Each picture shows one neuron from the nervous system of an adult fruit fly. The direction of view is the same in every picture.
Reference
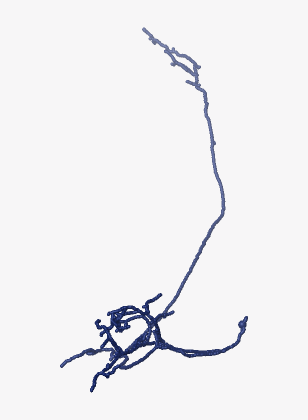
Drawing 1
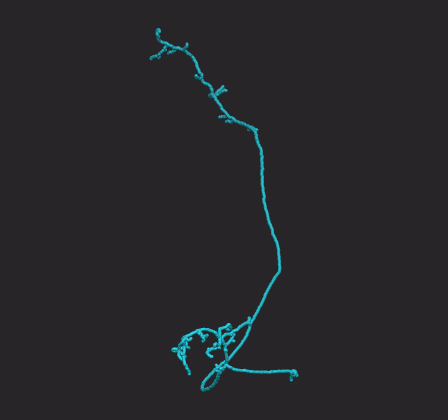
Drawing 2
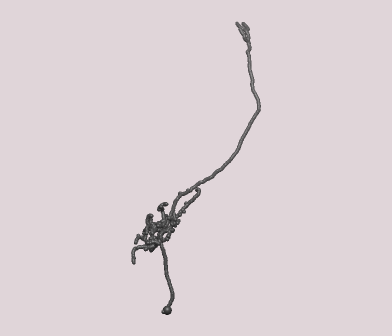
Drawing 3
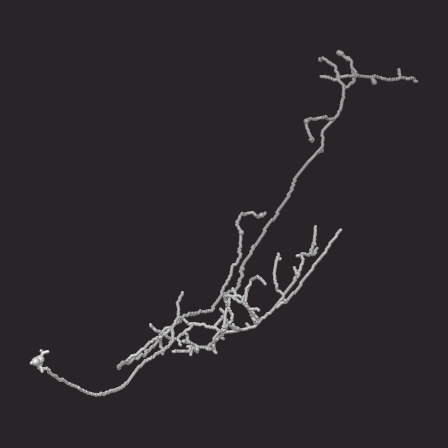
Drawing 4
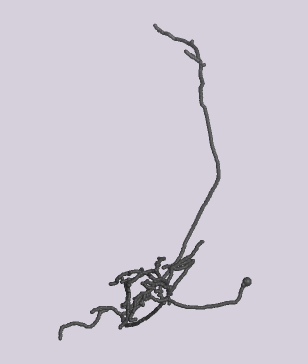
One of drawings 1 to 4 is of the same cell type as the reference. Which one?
Drawing 4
